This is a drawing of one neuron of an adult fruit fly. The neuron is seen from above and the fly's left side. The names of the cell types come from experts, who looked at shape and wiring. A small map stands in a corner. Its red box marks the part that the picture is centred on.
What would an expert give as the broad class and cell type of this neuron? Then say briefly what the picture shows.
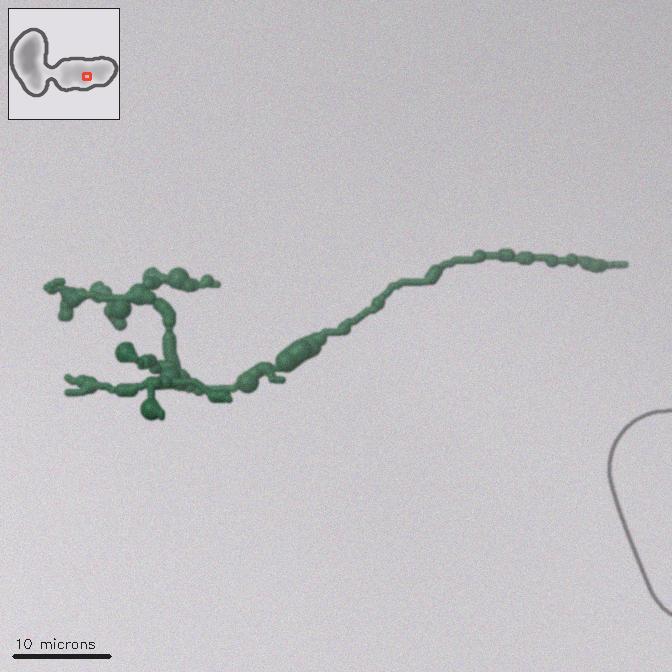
This is a sensory neuron entering the nerve cord. Its cell type is SNxx33. It lies in the nerve cord. The drawing shows no cell body. From left to right in the picture it spans about 60 microns.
